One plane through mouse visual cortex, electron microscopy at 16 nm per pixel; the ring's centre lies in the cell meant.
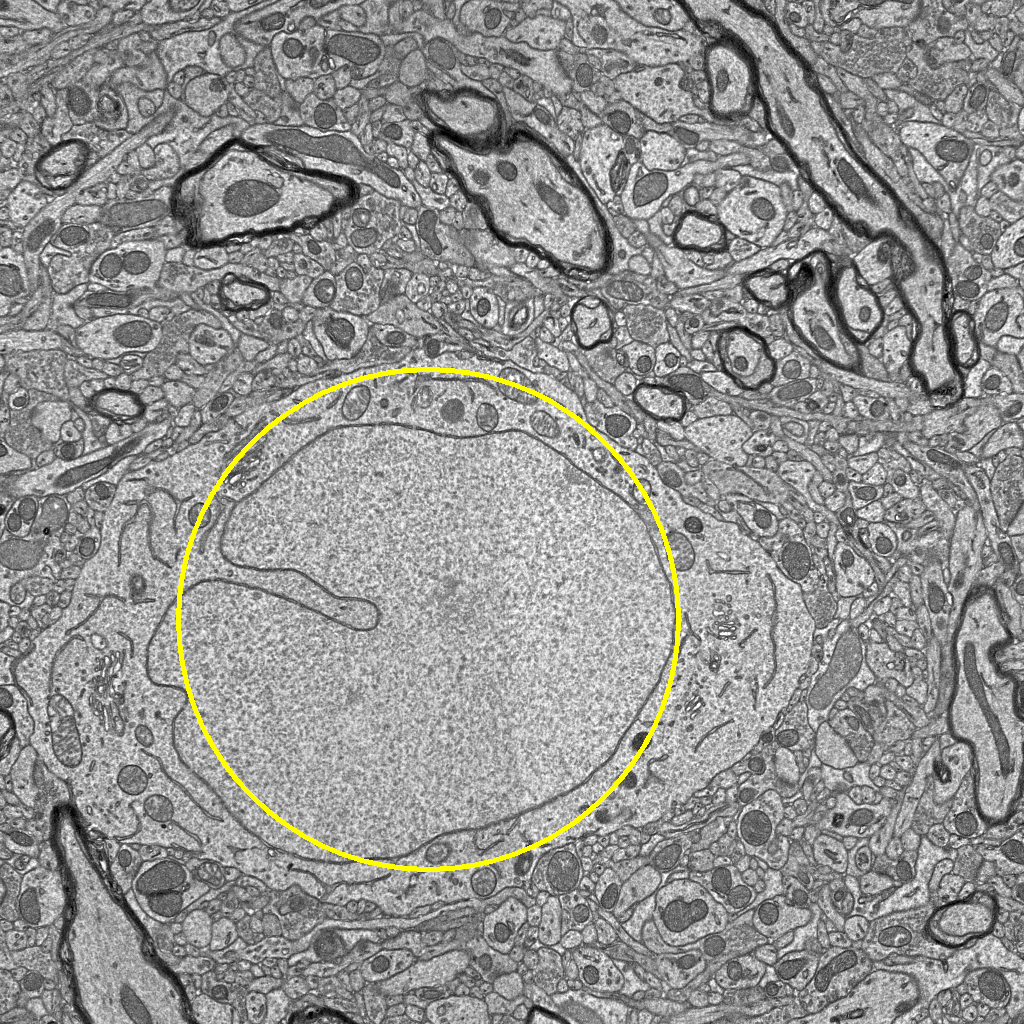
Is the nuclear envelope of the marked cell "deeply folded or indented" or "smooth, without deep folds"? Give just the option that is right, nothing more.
Deeply folded or indented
